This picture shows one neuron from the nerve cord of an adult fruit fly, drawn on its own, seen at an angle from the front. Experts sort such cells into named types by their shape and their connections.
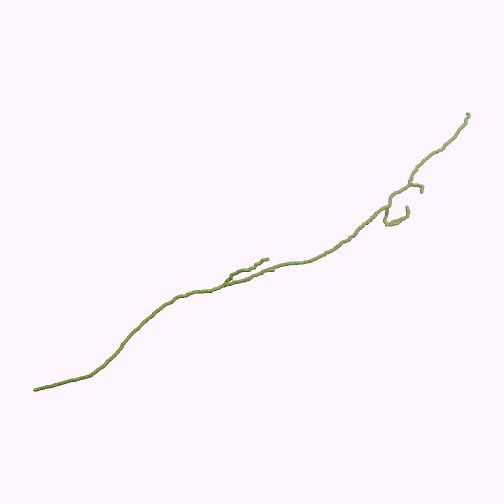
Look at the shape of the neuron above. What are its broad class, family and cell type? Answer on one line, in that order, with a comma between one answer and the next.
descending neuron, hemilineage PSp2, DNp17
